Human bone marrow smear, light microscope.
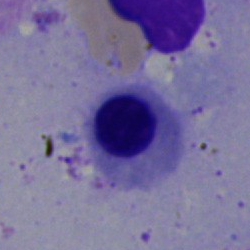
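Erythroblast, the cell in the middle. Look first at its nucleus, set off-centre toward the upper left, with dark, uniformly dense chromatin. The rim of cytoplasm is widest on the lower-right side of the nucleus, and the outline is roughly round, its edge soft and poorly defined.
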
